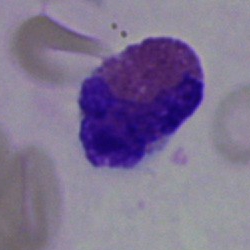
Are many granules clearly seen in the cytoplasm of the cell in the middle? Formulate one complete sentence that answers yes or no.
Yes, granules are visible in large numbers in its cytoplasm.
